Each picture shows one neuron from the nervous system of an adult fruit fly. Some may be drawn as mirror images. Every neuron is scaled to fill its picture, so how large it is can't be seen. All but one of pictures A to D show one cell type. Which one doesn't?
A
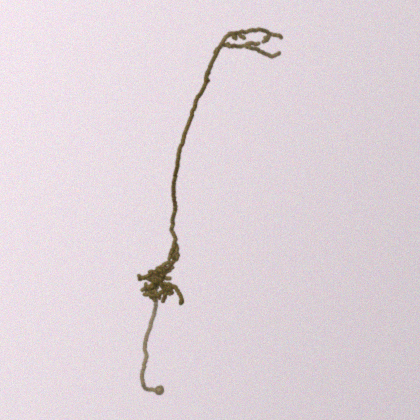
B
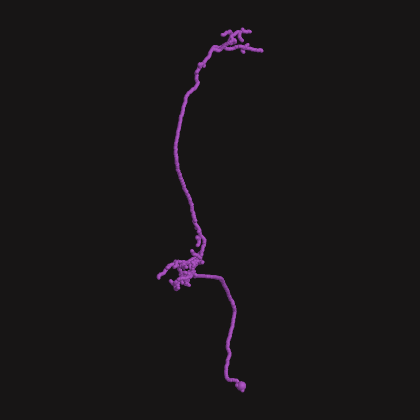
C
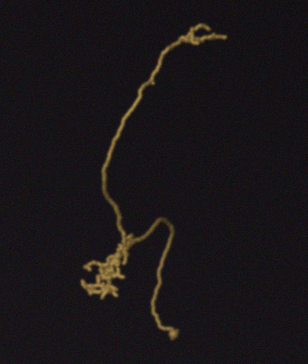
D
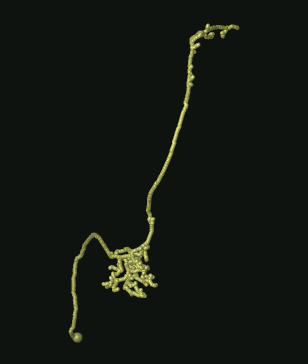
Picture D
